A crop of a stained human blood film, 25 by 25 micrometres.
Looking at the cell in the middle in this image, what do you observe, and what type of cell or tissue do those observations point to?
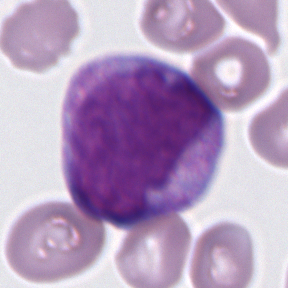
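A smooth outline without surface projections bounds this cell. Its nucleus sits off-centre toward the upper left, so most of the cytoplasm lies at the lower right. That cytoplasm holds fine pinkish-purple granules, and no vacuoles are seen in it. The cell is an atypical promyelocyte.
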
